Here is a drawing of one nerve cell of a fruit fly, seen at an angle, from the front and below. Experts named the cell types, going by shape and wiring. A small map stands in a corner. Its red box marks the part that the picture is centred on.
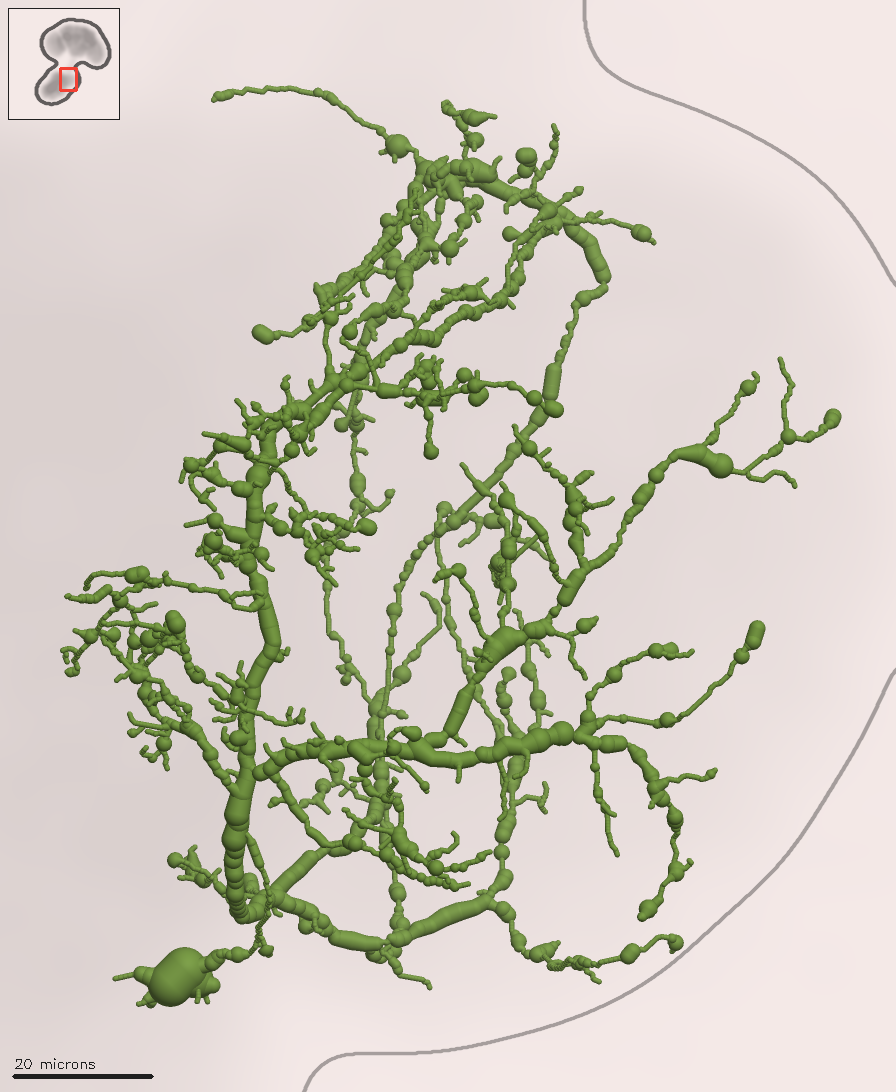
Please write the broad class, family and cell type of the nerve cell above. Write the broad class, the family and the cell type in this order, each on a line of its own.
nerve-cord intrinsic neuron
hemilineage 04B
IN04B008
